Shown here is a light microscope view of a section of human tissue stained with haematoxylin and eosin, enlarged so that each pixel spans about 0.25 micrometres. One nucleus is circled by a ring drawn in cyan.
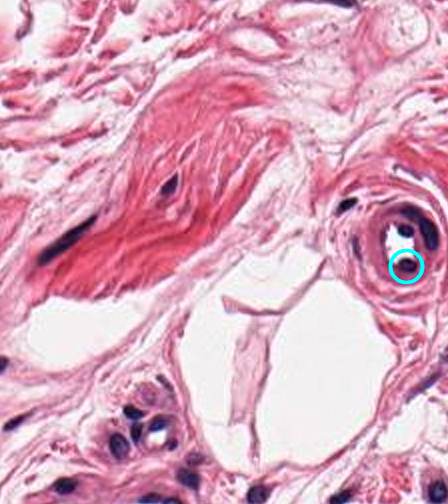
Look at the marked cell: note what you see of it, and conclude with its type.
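Its nucleus is small, rounded to slightly oval, and stains dark and fairly evenly. It sits on the lower rim of a small, narrow open lumen and bulges slightly into that space. A second dark nucleus of similar look lines the upper side of the same lumen. No separate cytoplasm can be told apart from the pink wall beneath the nucleus. The marked cell is an endothelial cell.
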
